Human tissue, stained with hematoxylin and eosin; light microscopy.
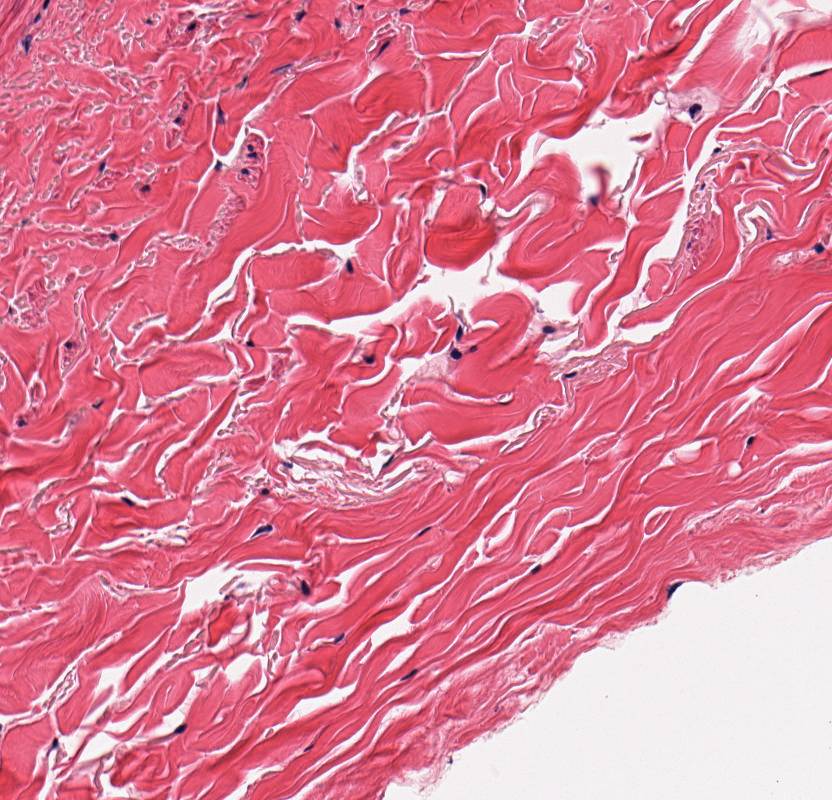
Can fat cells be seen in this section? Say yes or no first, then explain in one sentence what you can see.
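No. No fat cells are seen among the collagen bundles.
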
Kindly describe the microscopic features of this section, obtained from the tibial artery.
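Almost everything here is thick, deeply eosinophilic collagen in bundles, and there are very few cells. In the upper left half those bundles run every which way, haphazard and interwoven. Between them you'll find the odd fibroblast, with a small, dark, elongated nucleus and hardly any cytoplasm showing. Down in the lower right corner the tissue stops at a free edge, and past that the field is blank.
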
